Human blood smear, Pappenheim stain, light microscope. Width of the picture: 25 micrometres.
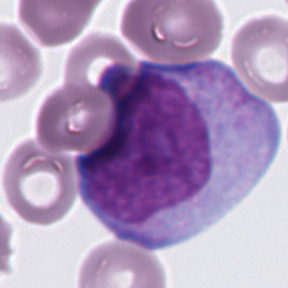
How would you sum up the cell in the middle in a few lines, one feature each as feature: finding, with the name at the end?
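Chromatin: fine, evenly spread, no coarse clumps
Cytoplasm colour: pale grey-blue, deeper blue along the cell edge
Cytoplasm extent: widest band on the right of the nucleus
Outline: irregular, not smoothly round
Name: atypical promyelocyte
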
